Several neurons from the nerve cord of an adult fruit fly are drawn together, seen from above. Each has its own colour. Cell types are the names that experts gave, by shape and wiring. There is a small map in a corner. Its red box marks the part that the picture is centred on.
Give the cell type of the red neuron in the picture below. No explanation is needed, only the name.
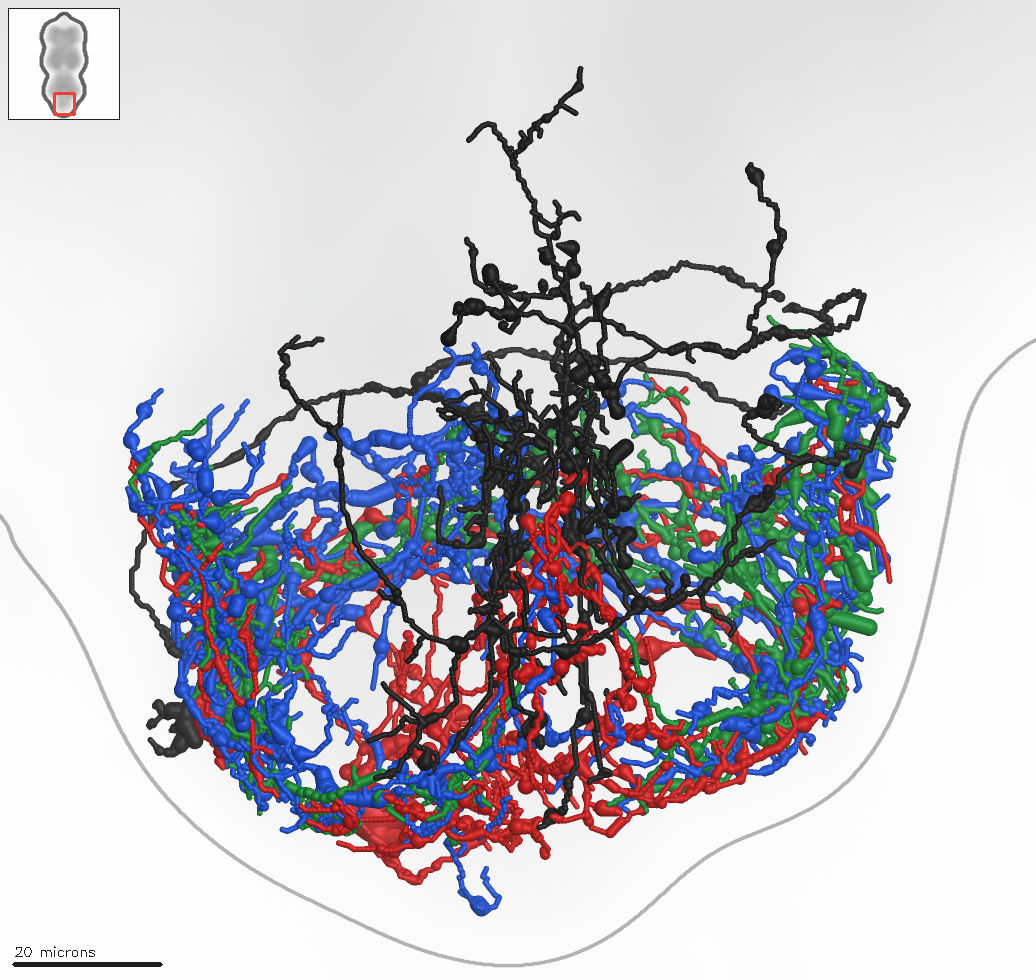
INXXX283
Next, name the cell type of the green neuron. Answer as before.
INXXX265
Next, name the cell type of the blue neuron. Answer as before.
INXXX197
